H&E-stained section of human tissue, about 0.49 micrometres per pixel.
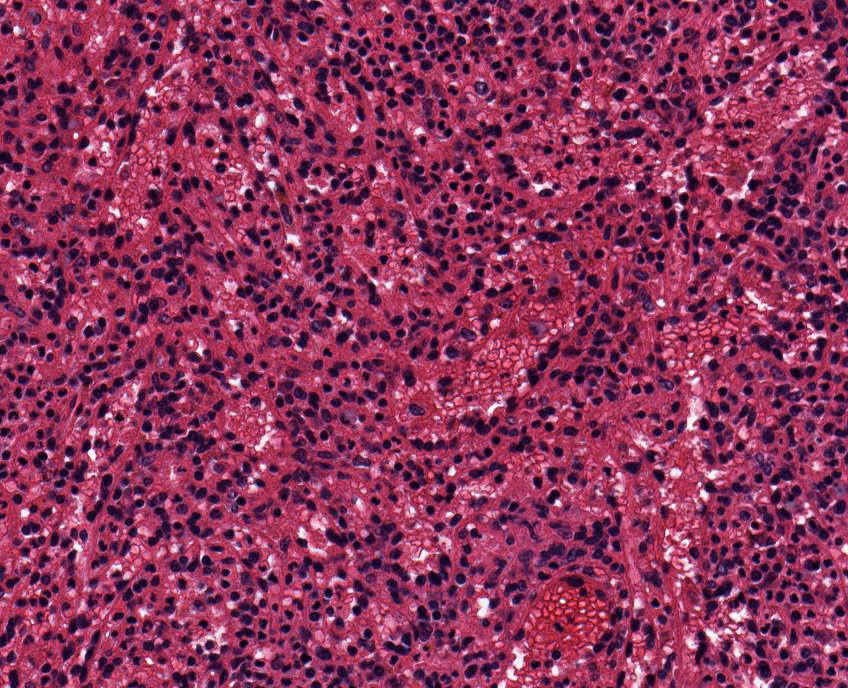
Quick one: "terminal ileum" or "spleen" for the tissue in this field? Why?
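It's spleen. Small round dark nuclei with scant cytoplasm, consistent with lymphocytes, spread evenly across the whole field, with elongated spindle-shaped nuclei among them in thin streaks. Near the bottom centre there's a round vessel packed with red blood cells, and there are no fat cells in the field.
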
